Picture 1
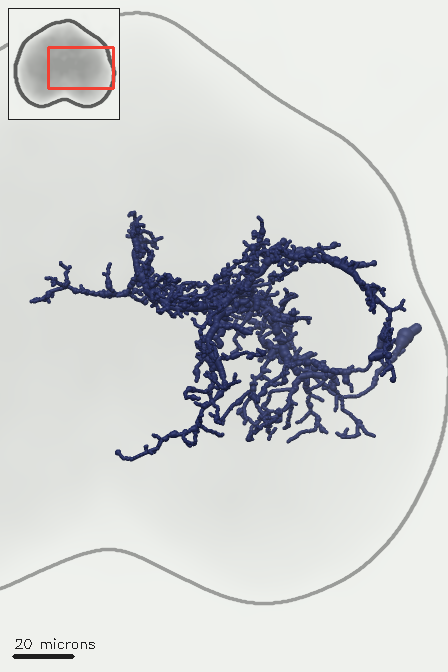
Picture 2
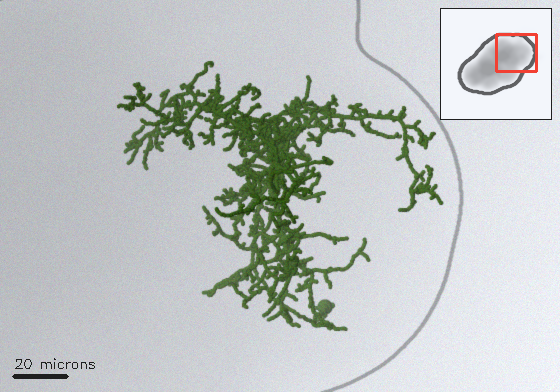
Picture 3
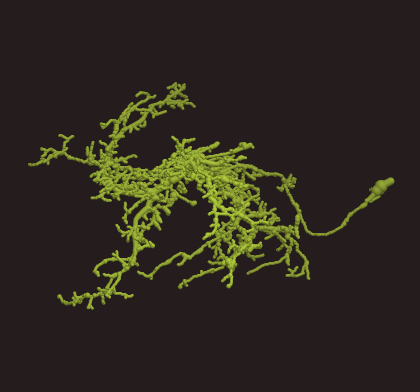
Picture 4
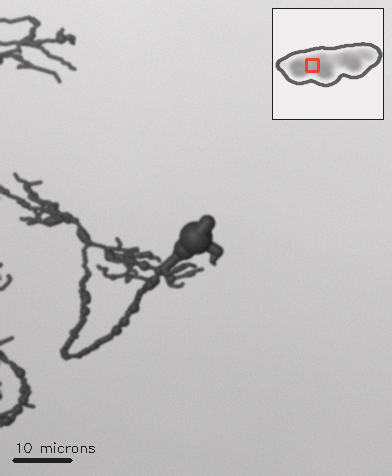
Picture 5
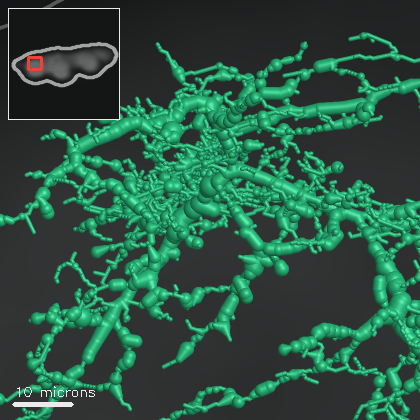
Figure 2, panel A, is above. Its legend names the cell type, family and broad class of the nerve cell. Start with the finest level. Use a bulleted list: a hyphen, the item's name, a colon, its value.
- cell type: IN03B019
- family: hemilineage 03B
- broad class: nerve-cord intrinsic neuron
